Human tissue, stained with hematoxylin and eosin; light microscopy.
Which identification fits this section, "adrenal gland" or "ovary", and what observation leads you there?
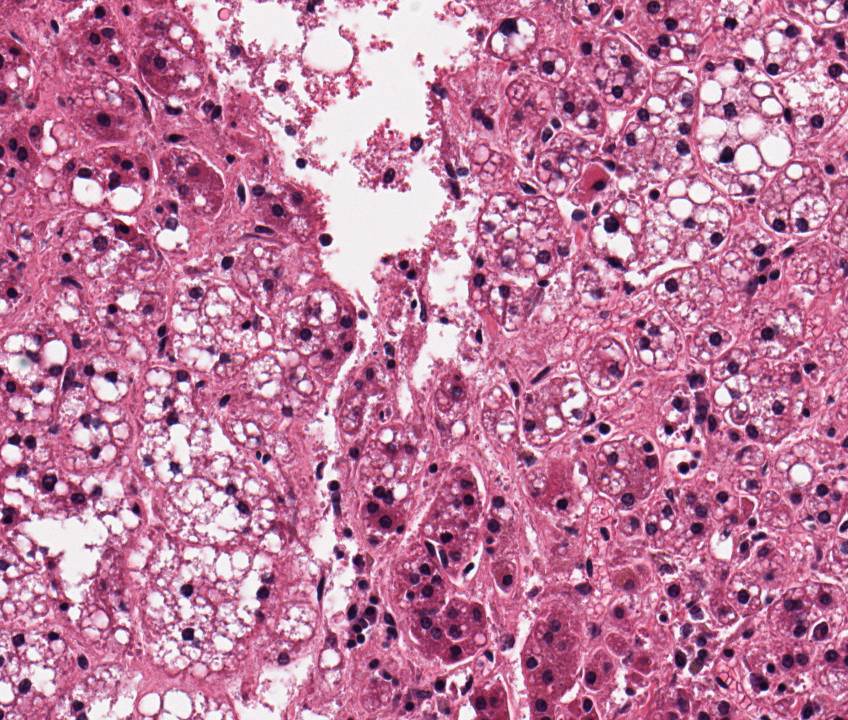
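It's adrenal gland, I'd say, not ovary. The large cells here are polygonal, grouped in rounded nests outlined by thin pink septa across the whole field.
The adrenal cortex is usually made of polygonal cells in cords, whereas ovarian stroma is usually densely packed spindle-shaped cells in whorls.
Most large cells hold many clear round vacuoles; their nuclei are round and dark.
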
